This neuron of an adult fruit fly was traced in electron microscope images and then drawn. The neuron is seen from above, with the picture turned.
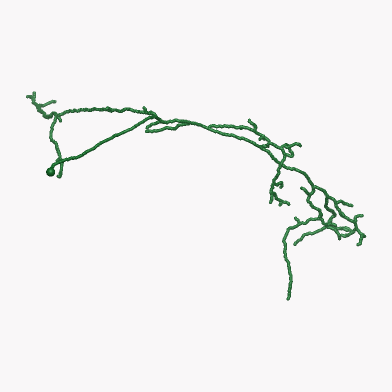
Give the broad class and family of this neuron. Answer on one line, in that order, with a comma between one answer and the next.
central-brain intrinsic neuron, hemilineage DL2_dorsal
